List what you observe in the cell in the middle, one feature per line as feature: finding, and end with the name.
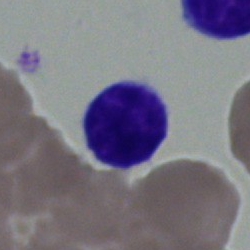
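Outline: round and smooth
Cytoplasm: no distinct rim visible around the nucleus
Chromatin: dense, staining dark purple
Nucleoli: none visible
Name: lymphocyte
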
